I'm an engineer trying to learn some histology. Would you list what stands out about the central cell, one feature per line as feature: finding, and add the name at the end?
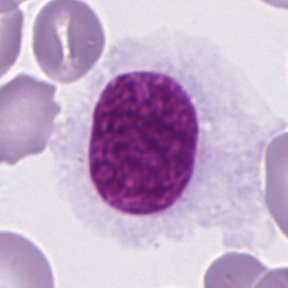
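Nucleus position: near the centre, cytoplasm on all sides
Chromatin: dark purple, clumped into coarse strands
Cytoplasm colour: pale greyish-blue
Cytoplasm texture: finely dusty, no coarse granules
Name: hairy cell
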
